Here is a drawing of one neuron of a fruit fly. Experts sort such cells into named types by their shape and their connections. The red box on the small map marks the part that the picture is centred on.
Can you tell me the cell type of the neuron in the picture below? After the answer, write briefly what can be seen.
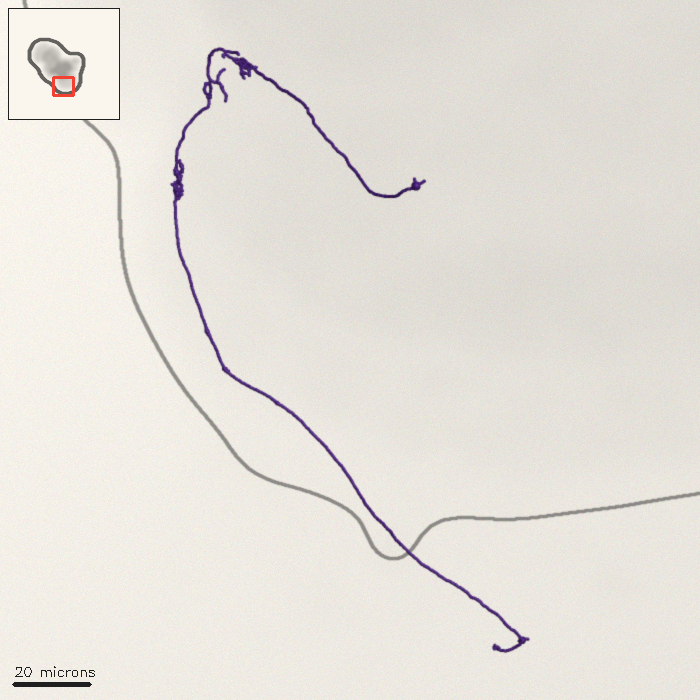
The cell type is C2. This is an optic-lobe intrinsic neuron. The cell body is at the top of the picture. From top to bottom in the picture it spans about 160 microns.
